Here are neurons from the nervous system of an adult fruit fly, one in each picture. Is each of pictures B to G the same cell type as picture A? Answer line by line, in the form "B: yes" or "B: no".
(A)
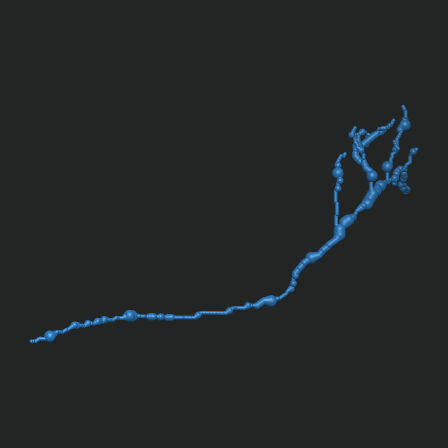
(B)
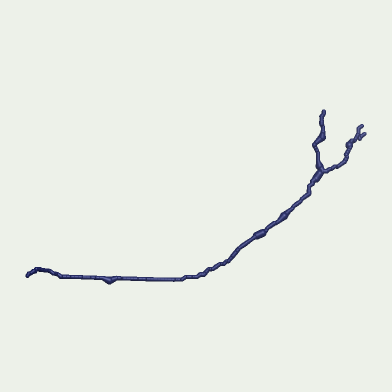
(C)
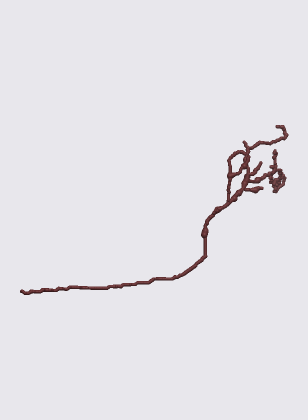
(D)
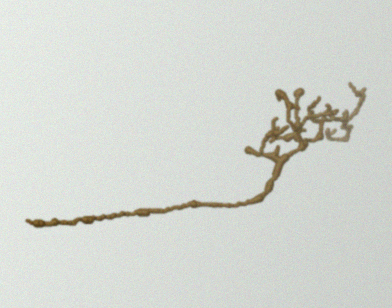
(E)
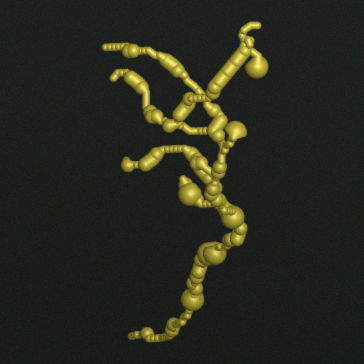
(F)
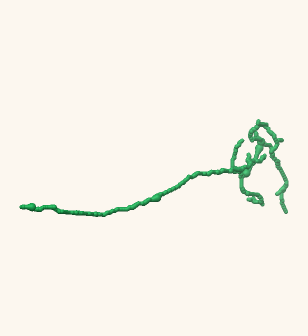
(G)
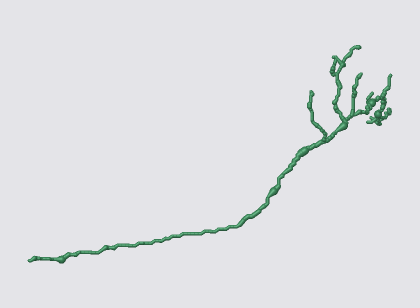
B: no
C: yes
D: no
E: yes
F: yes
G: no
